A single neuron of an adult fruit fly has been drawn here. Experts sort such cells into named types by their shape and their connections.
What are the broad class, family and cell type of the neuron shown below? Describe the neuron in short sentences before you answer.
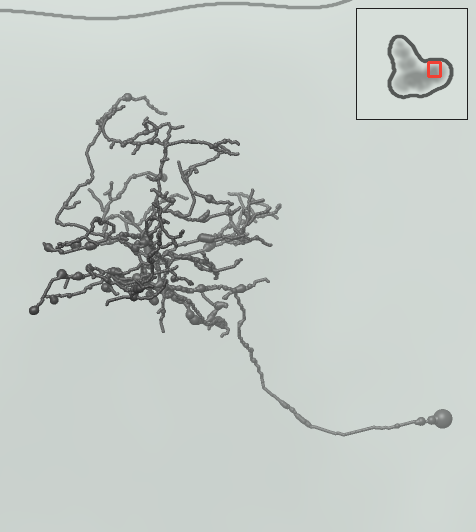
The cell body can be seen at the lower right of the picture. The picture shows dozens of branch ends. Its broad class is central-brain intrinsic neuron. Its family is hemilineage SLPav3. It is of cell type LHAV2f2_b.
